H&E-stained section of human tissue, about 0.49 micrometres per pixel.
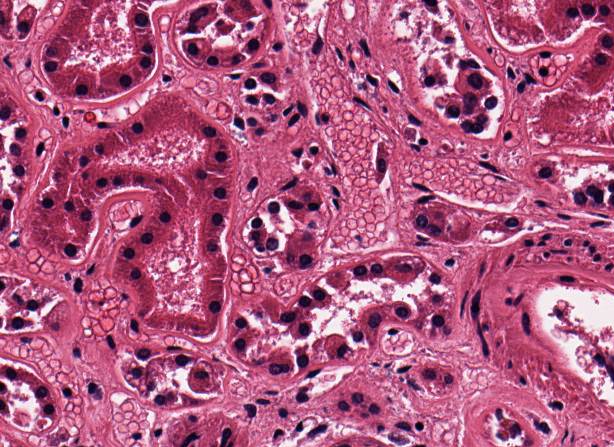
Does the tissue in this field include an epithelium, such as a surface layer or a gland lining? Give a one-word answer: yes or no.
Yes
